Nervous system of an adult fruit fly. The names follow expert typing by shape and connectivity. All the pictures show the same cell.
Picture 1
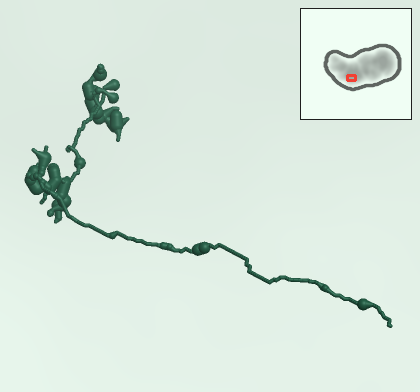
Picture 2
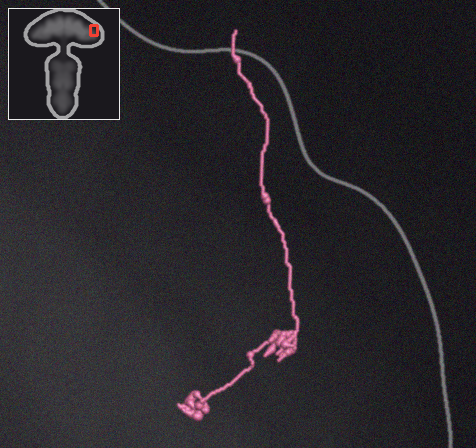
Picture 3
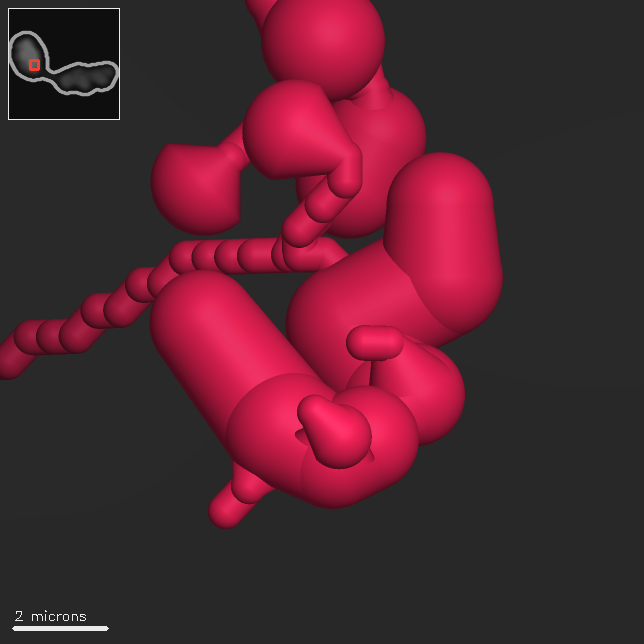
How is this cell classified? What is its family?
L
